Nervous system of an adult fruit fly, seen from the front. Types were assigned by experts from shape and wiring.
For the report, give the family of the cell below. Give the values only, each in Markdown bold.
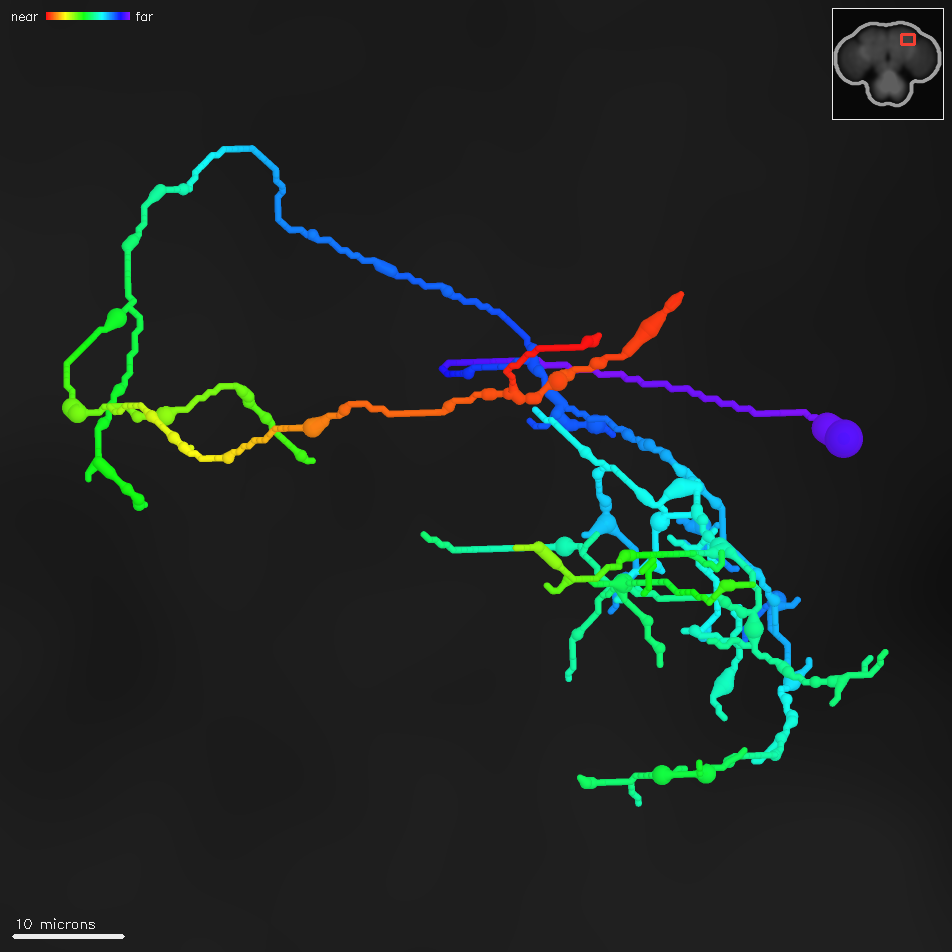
**hemilineage SLPp&v1_posterior**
